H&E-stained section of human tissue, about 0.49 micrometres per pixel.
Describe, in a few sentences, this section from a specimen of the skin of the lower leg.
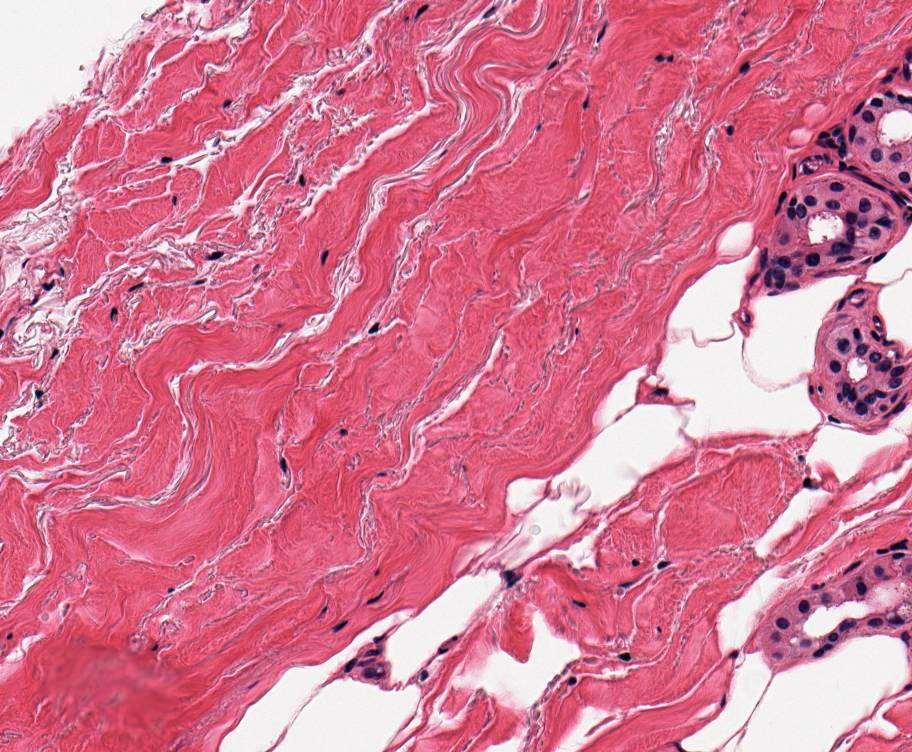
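Dense pink collagenous stroma fills left and centre; epithelial structures lie only along the right edge. Its wavy collagen bundles run diagonally from lower left to upper right, and sparse small dark elongated nuclei are scattered. Epithelial cells show round, dark nuclei and pale pink cytoplasm.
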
